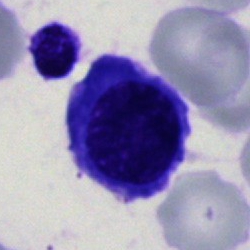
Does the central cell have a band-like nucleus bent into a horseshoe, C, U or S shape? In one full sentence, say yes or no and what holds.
No, the nucleus takes the form of a single compact round or oval mass.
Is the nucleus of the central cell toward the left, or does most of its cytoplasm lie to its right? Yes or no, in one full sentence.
No, it is to the left of the nucleus that most cytoplasm lies.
